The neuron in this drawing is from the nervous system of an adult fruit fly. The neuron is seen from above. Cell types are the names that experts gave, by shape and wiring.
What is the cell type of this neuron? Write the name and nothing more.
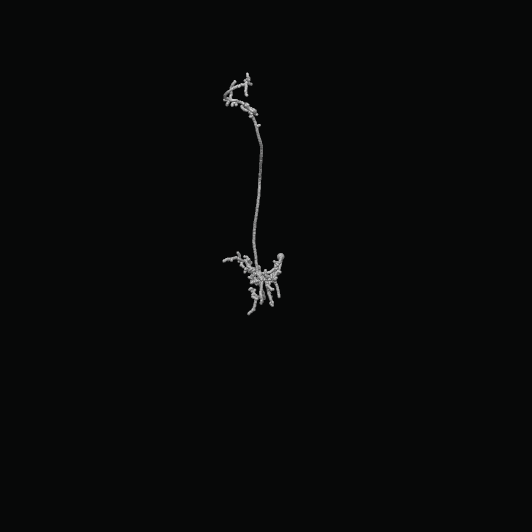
AN08B086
